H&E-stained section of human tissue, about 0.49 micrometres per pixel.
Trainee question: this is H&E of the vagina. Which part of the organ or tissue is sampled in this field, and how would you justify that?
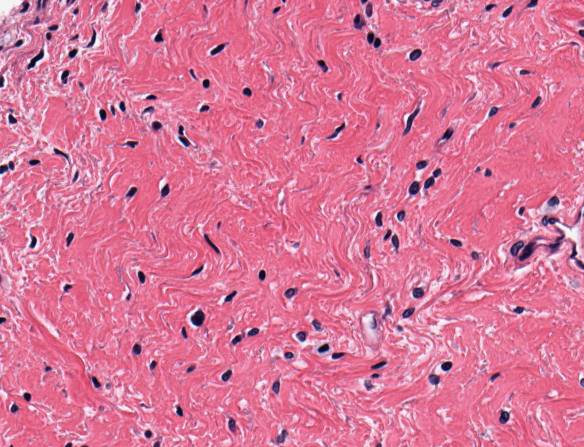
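That's dense connective tissue. What settles it: dense pink collagen fills the whole field, with sparse, small, dark, oval to spindle-shaped nuclei scattered fairly evenly.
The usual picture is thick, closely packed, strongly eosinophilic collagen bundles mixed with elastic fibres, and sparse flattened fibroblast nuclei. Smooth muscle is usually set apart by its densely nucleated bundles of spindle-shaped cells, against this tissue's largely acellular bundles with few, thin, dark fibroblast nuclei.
Cytoplasm is scant, barely distinct from the surrounding collagen.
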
